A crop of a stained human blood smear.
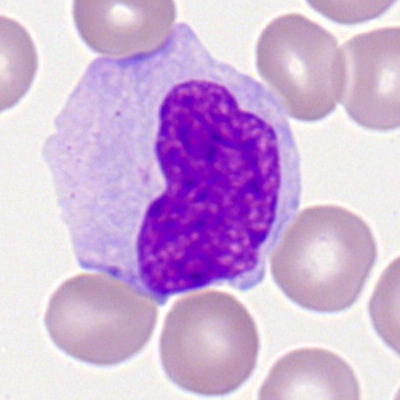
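Monocyte, the cell in the middle of this smear. Notice how its nucleus is indented on the left, kidney-like, and sits off-centre towards the right. The cytoplasm is abundant and pale blue-grey, and if you look closely a few fine pink-purple dots are scattered through it.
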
